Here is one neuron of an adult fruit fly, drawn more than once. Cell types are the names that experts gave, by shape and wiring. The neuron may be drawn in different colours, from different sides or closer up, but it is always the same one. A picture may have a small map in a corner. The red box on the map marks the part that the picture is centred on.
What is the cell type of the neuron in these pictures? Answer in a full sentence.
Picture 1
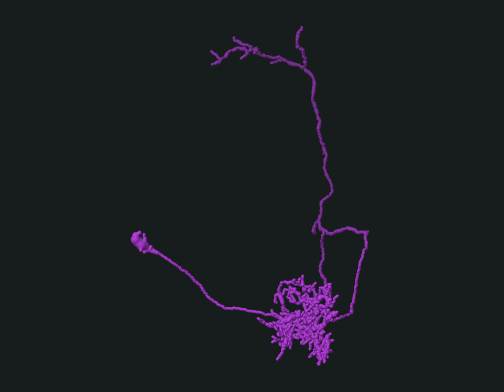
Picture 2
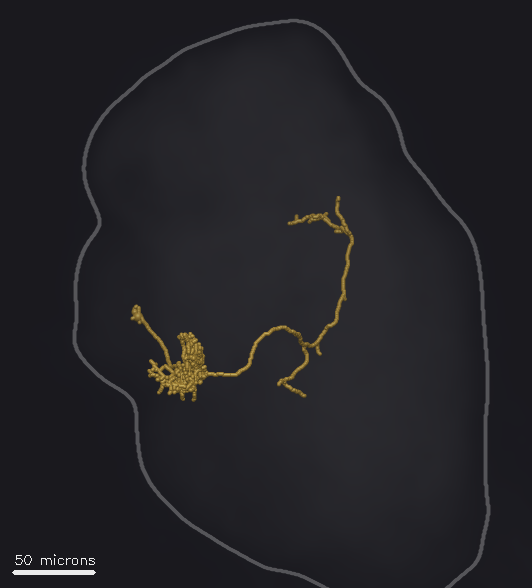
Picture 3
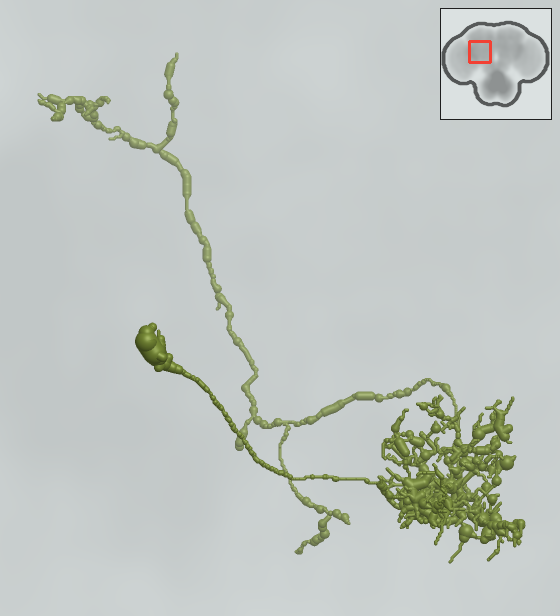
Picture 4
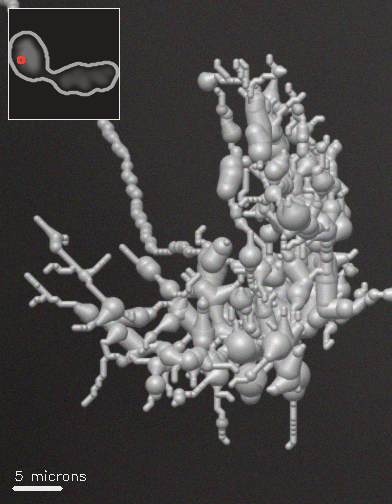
The cell type is VP5+VP3_l2PN.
